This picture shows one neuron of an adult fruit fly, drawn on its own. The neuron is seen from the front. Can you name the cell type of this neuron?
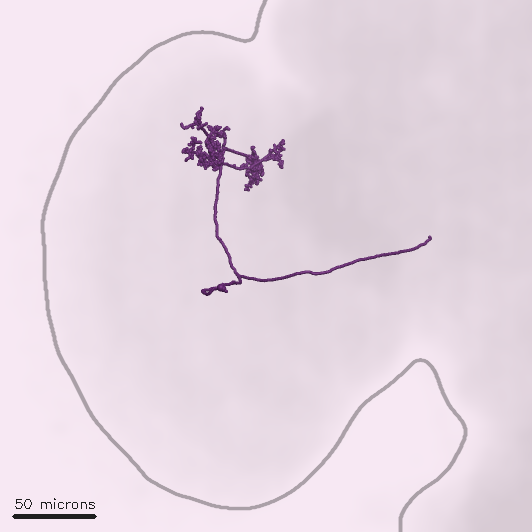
TmY14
